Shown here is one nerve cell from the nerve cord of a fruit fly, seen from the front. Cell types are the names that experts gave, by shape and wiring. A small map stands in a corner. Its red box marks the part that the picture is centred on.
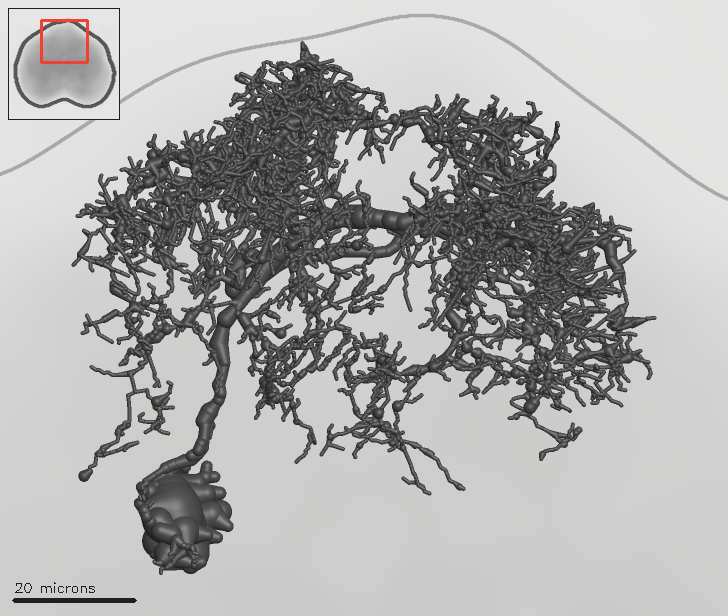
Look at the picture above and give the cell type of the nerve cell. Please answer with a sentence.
The cell type is EN00B003.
